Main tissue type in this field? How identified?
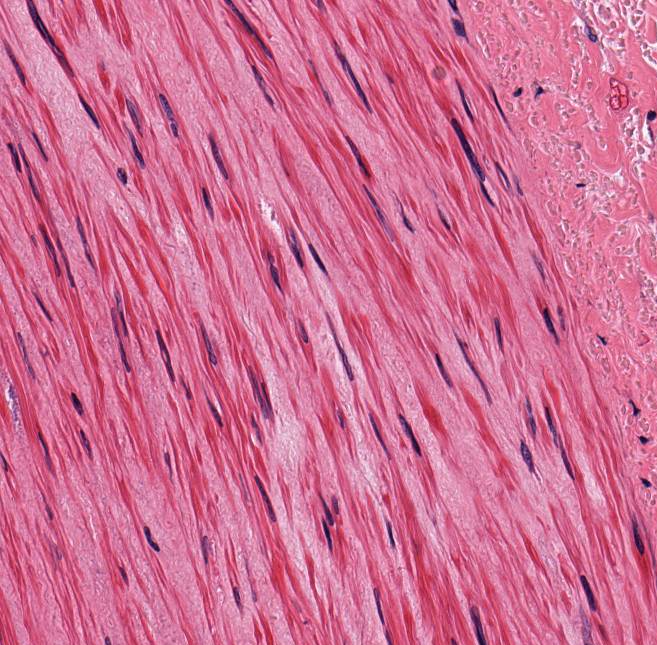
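Mainly, you're seeing the tunica media of an artery. Notice the nuclei: elongated and cigar-shaped with blunt ends, each lying along the long axis of its cell.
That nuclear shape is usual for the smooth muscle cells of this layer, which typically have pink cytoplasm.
Here the cytoplasm is strongly pink, and no cross-striations show in the fibres. In the upper right corner, set apart from the muscle, lies looser pink connective tissue with small clefts.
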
